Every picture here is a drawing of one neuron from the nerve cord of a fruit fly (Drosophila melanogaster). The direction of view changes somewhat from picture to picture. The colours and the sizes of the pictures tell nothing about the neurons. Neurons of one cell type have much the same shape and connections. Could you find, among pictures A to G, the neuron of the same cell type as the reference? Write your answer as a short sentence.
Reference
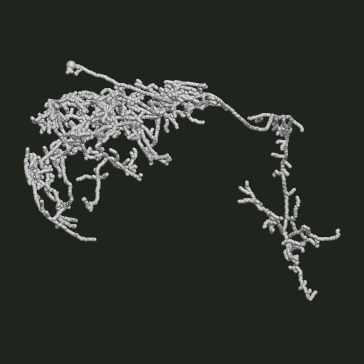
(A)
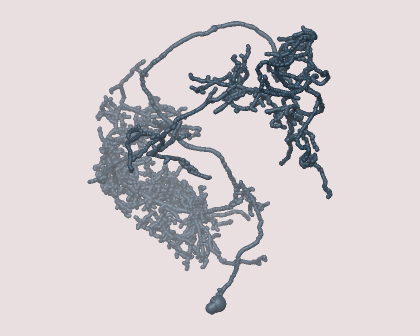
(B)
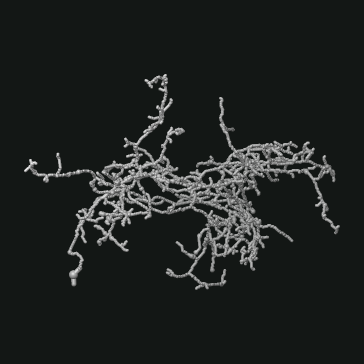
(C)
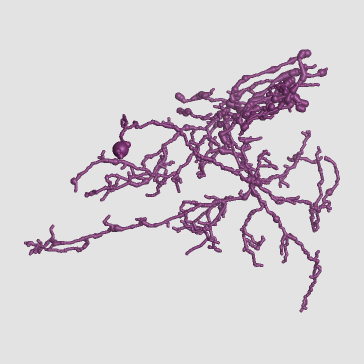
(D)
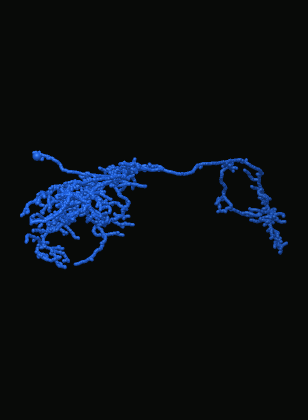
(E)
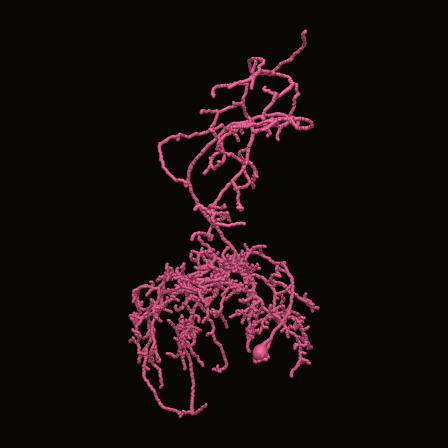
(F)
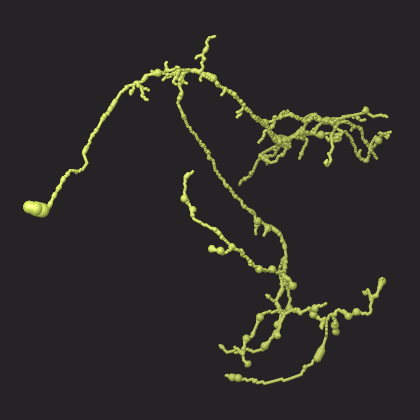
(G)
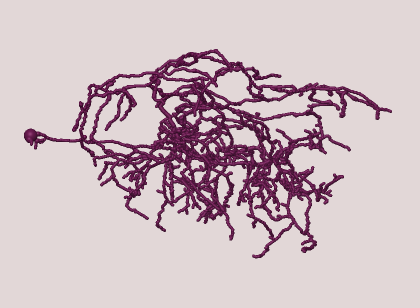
Picture D is of the same cell type.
